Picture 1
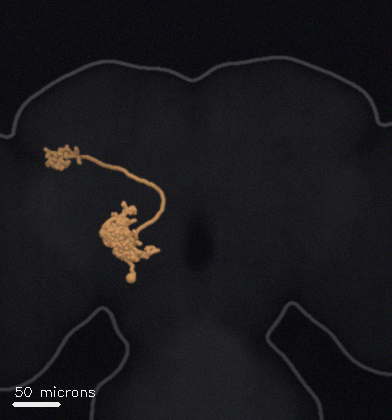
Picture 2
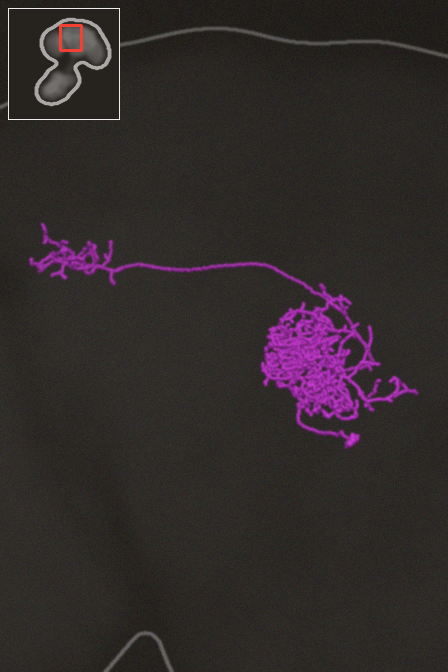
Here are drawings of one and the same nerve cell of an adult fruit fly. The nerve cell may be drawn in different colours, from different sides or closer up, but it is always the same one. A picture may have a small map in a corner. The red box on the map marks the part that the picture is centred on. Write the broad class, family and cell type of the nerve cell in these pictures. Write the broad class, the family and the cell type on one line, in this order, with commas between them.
central-brain intrinsic neuron, hemilineage ALv1, M_vPNml65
